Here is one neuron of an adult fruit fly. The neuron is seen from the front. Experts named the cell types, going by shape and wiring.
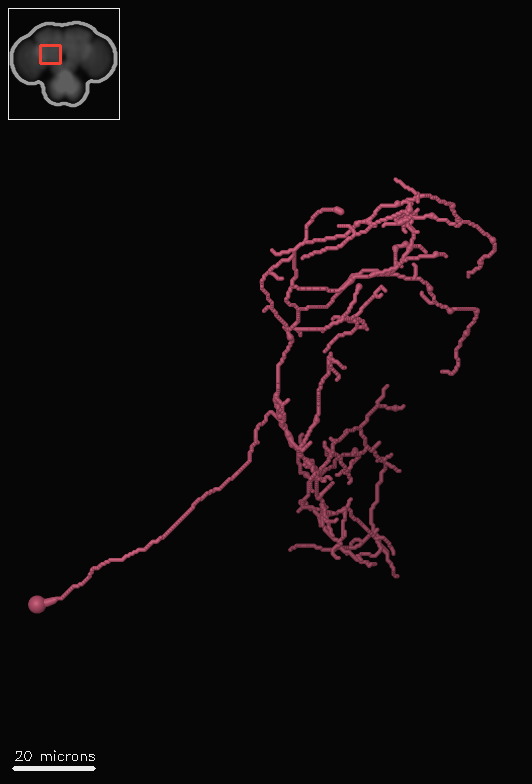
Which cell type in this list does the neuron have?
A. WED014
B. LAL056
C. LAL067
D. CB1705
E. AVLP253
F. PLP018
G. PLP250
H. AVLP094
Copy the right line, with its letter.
B. LAL056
